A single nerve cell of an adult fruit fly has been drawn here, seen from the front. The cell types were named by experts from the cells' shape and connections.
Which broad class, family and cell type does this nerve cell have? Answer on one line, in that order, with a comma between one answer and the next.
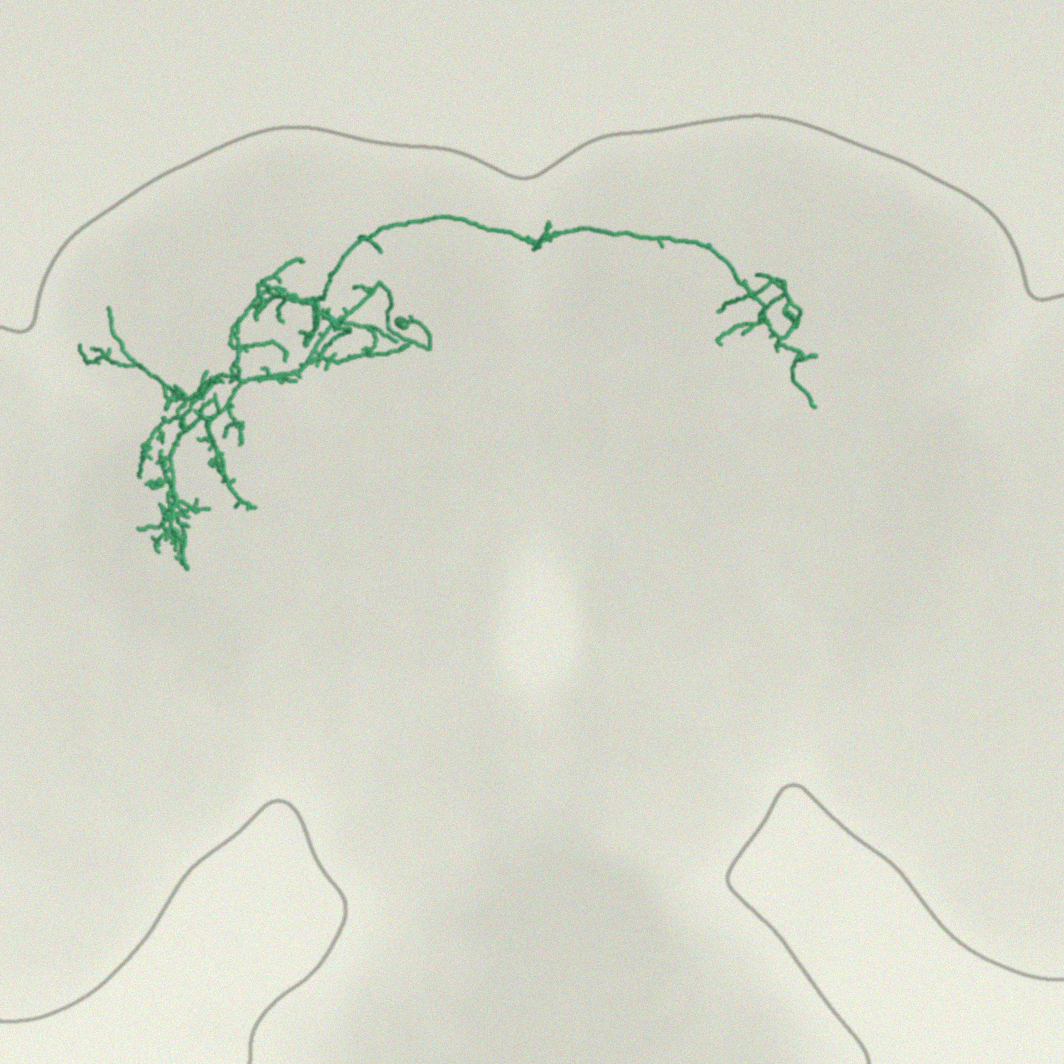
central-brain intrinsic neuron, hemilineage DM4_dorsal, pC1_8b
